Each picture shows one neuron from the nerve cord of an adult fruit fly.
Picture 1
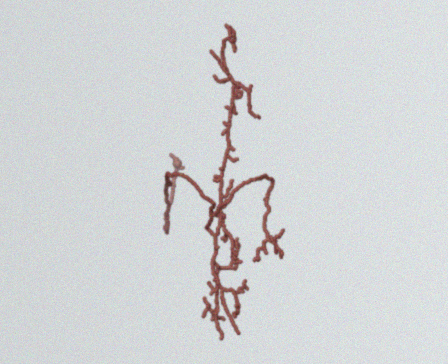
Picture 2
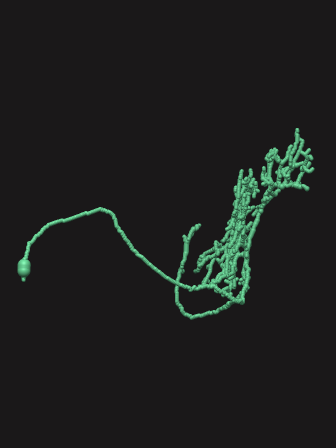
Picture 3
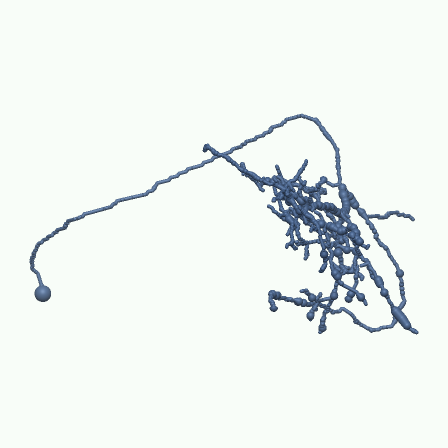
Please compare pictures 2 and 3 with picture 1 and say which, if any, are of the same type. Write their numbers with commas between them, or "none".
none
